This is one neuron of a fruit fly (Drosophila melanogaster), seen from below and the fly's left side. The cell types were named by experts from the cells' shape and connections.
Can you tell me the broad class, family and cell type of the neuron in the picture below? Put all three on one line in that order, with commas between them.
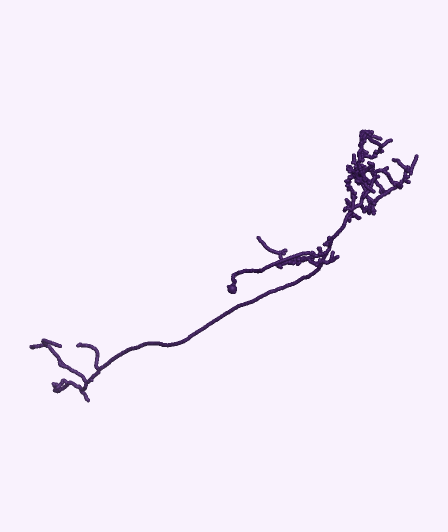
ascending neuron, hemilineage 08B, AN08B097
